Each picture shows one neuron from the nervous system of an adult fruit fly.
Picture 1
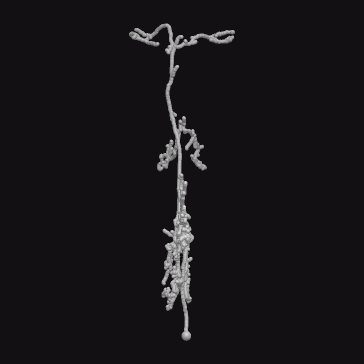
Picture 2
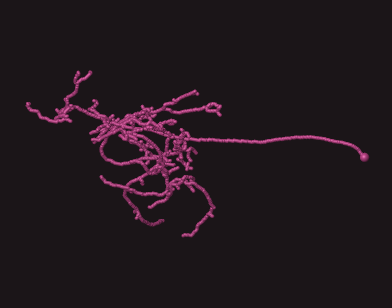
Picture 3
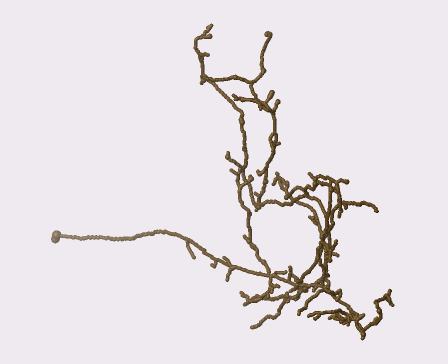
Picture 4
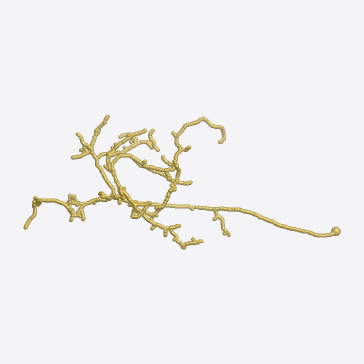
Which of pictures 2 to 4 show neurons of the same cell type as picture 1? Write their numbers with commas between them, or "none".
none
